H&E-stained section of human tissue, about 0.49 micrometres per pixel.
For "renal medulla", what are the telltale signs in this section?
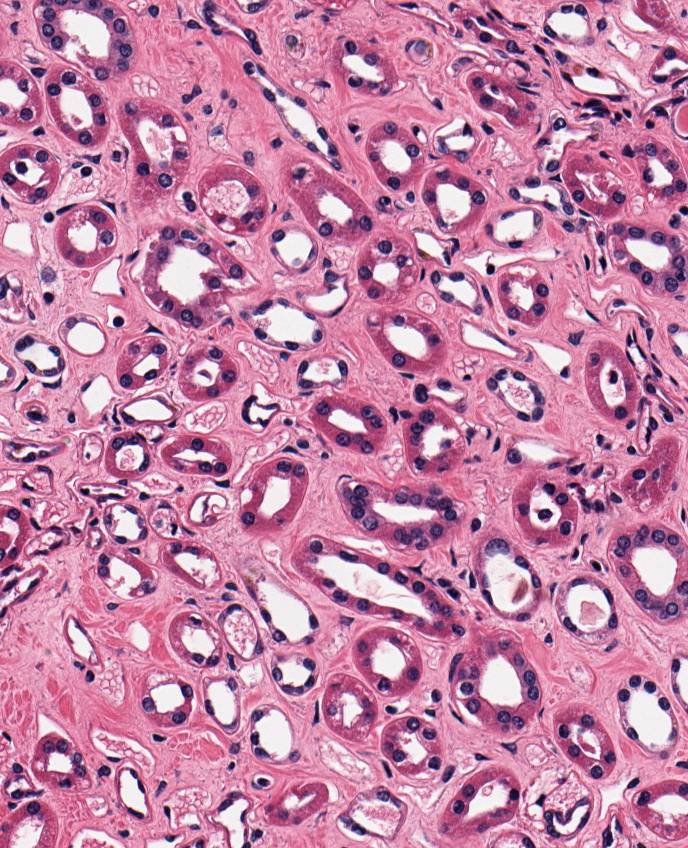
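It's renal medulla, yes. Small round to oval tubular profiles are scattered fairly evenly across the whole field. Most are lined by a single layer of cuboidal cells with pink cytoplasm, and their nuclei are round, dark and fairly uniform in size. Between the tubules there's plenty of pink fibrous stroma with scattered spindle-shaped nuclei.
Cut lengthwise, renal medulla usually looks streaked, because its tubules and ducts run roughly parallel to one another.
That's the part that doesn't line up here: instead of streaks, the tubules appear as evenly scattered round to oval profiles.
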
